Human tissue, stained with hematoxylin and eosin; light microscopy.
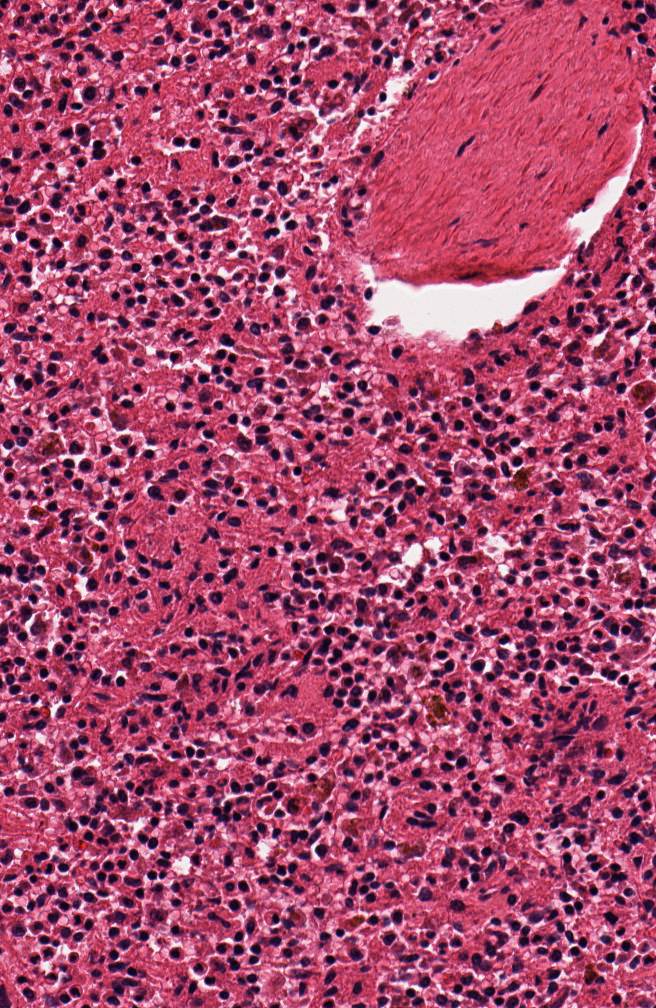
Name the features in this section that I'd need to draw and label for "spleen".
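This is spleen, and the nuclei are the part that fits best: most cells here have small, round, darkly stained nuclei.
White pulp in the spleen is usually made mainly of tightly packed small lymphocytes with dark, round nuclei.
What doesn't fit so neatly is the layout: apart from the upper right corner, the whole field is one diffuse, densely cellular sheet with no organised units.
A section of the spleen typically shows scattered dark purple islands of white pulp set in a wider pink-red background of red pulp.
Beyond that, scattered cells throughout carry coarse brown granular pigment in their cytoplasm, and a fine pink fibrillary background runs between the cells.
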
